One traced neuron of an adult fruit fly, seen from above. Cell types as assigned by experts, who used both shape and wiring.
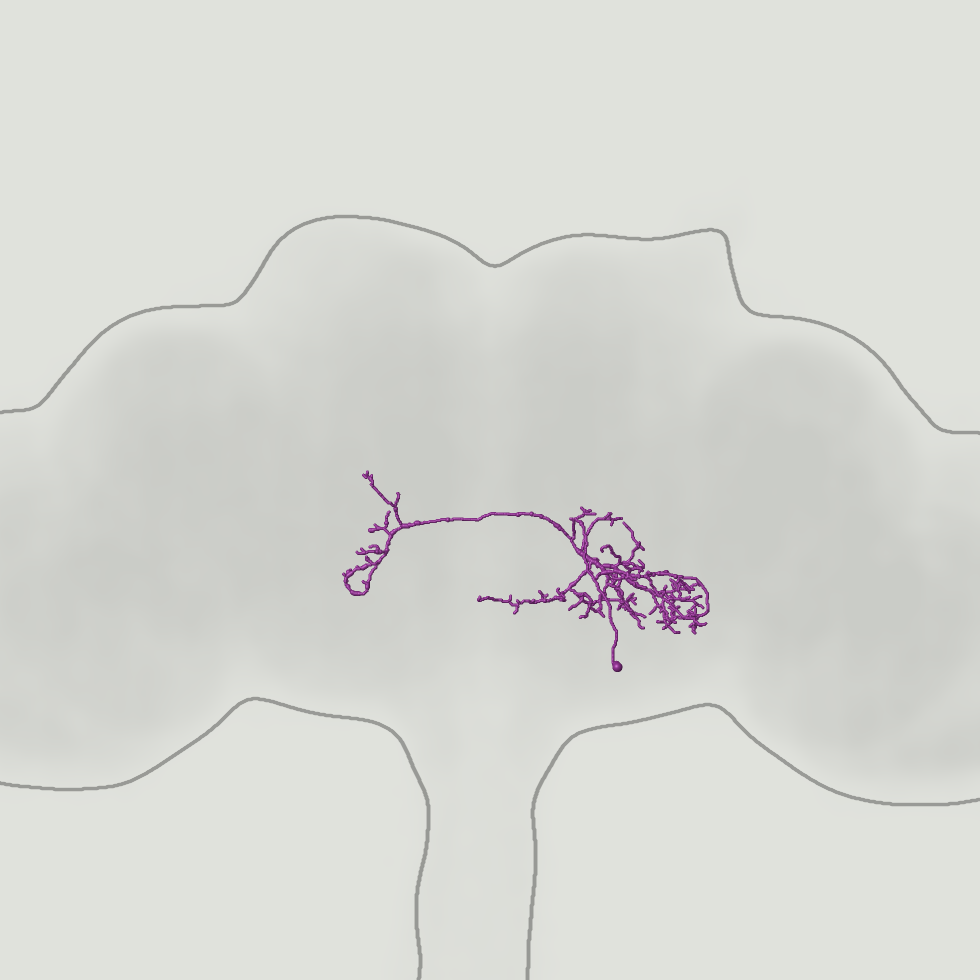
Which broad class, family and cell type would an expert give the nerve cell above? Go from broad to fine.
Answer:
central-brain intrinsic neuron; hemilineage VLPp2; CB4103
